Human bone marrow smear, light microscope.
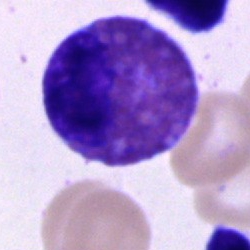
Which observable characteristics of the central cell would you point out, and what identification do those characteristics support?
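The cell has a round, smooth outline, and its surface shows no projections. Its nucleus lies toward the left side. Small pale lilac spots are scattered through the cytoplasm. Name: eosinophil.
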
